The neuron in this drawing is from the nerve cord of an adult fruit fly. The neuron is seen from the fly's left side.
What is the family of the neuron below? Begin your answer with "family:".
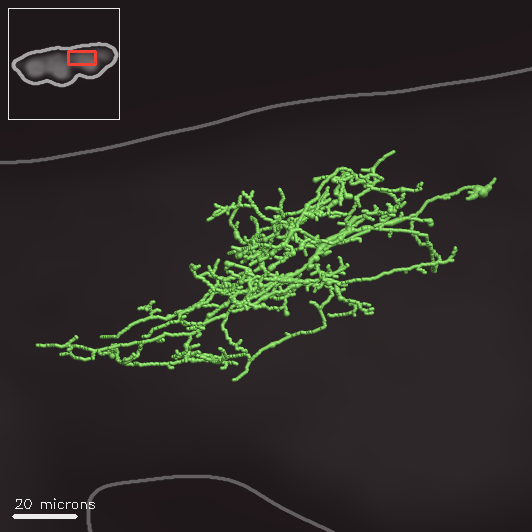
family: hemilineage 14A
